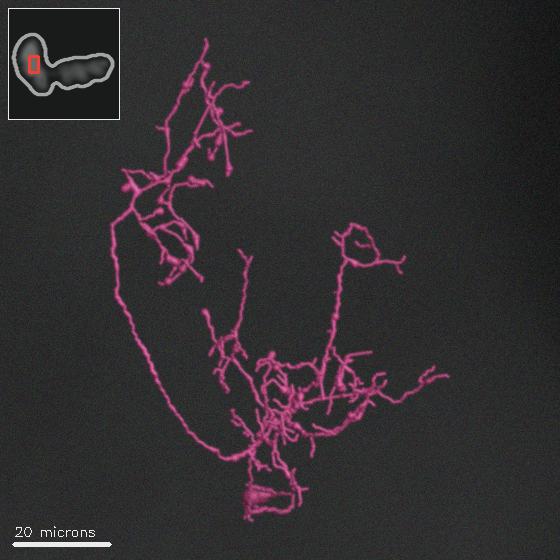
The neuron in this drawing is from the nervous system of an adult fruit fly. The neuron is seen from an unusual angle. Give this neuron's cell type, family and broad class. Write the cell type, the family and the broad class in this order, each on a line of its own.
LHAD1f4
hemilineage SLPal1
central-brain intrinsic neuron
